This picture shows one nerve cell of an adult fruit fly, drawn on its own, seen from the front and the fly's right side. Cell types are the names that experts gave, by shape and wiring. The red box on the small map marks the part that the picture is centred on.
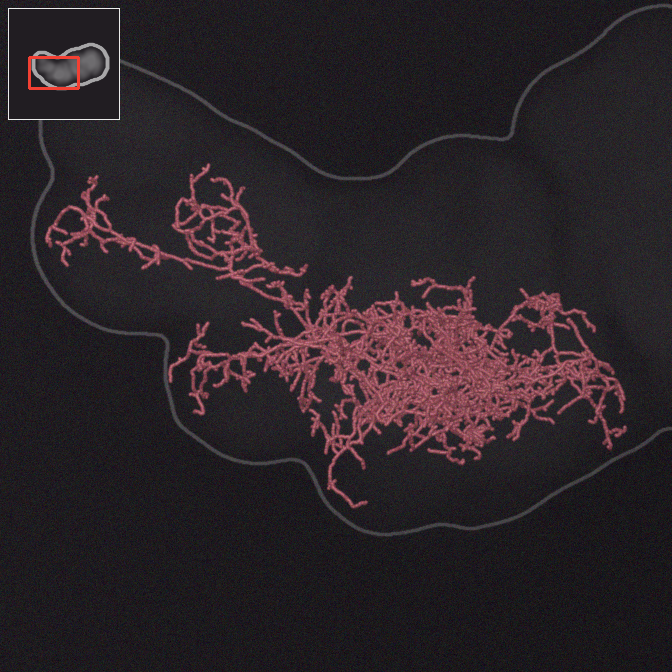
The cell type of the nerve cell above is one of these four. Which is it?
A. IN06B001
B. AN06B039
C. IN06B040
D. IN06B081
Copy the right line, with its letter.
A. IN06B001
